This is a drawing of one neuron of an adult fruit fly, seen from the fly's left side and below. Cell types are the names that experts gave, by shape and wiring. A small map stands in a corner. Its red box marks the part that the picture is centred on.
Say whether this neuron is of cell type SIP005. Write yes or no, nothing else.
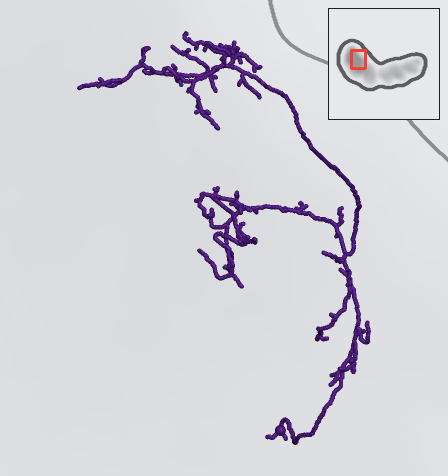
no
